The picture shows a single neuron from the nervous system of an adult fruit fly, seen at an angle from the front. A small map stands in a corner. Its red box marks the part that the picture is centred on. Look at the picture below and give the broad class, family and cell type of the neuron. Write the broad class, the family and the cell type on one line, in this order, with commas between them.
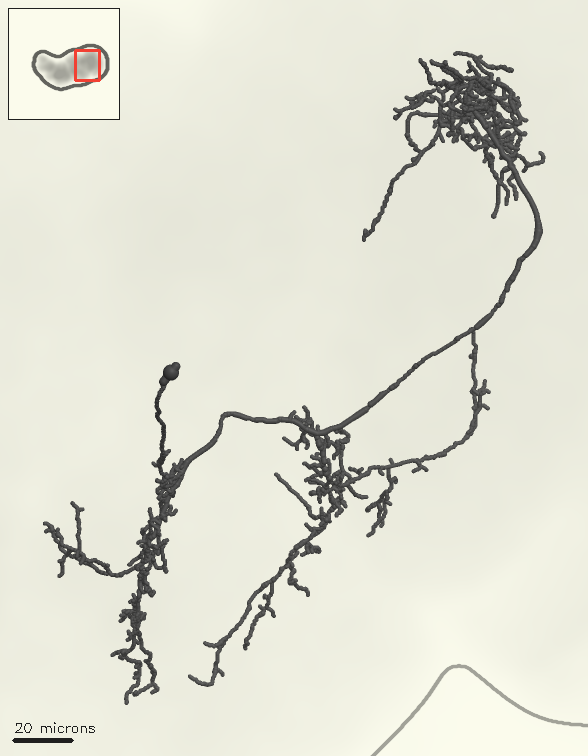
central-brain intrinsic neuron, hemilineage CREa1_ventral, mAL_m1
